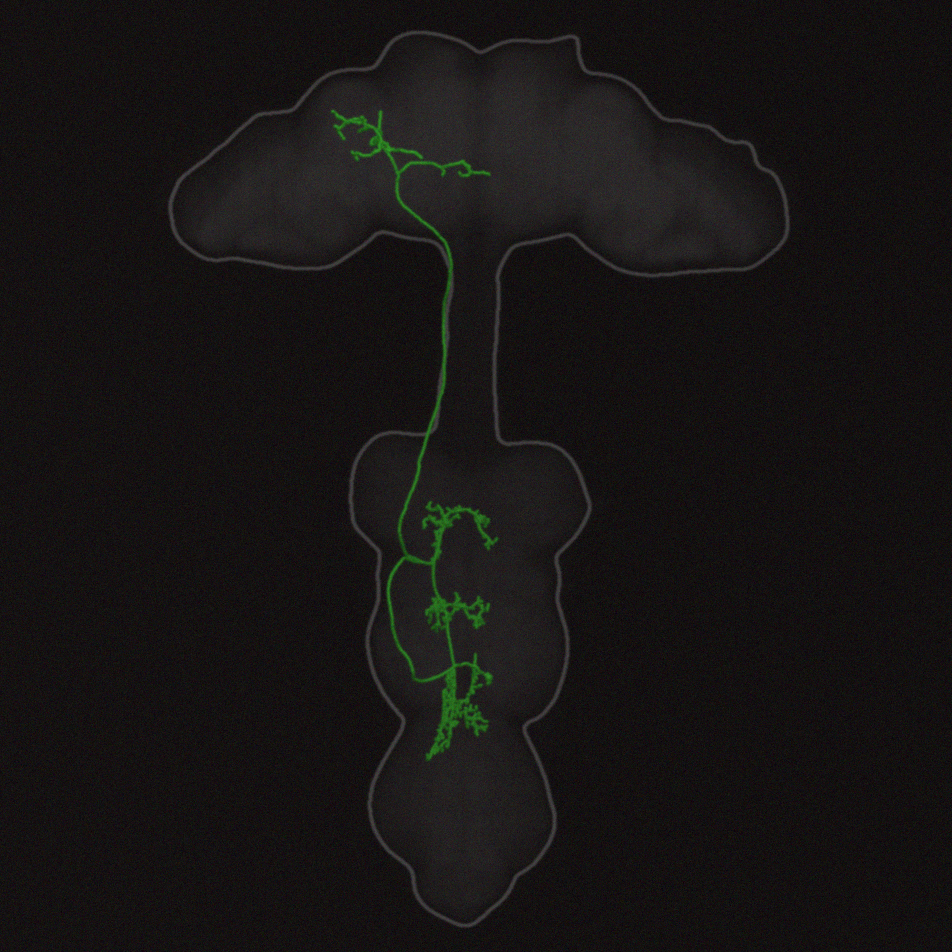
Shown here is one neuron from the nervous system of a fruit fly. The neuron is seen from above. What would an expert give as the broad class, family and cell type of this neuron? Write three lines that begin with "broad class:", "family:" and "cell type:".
broad class: ascending neuron
family: hemilineage 19B
cell type: AN19B036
